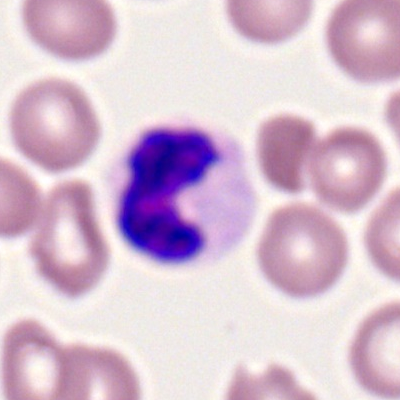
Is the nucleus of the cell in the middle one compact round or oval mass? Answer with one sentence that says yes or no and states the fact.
No, bent into a band without separate lobes, the nucleus is not compact.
